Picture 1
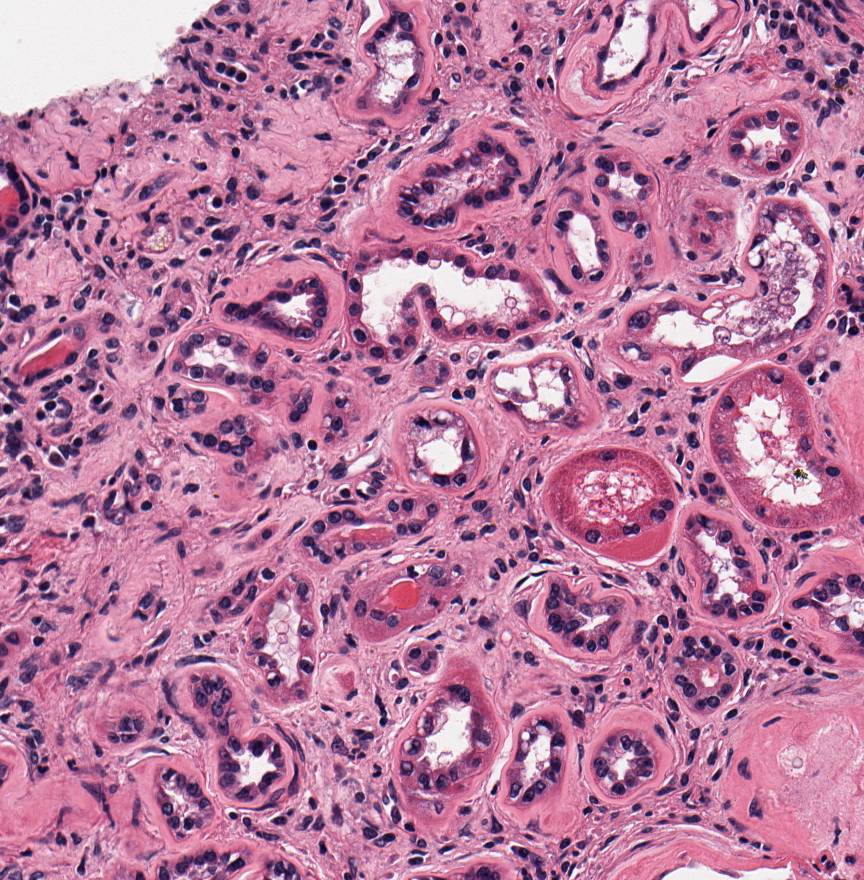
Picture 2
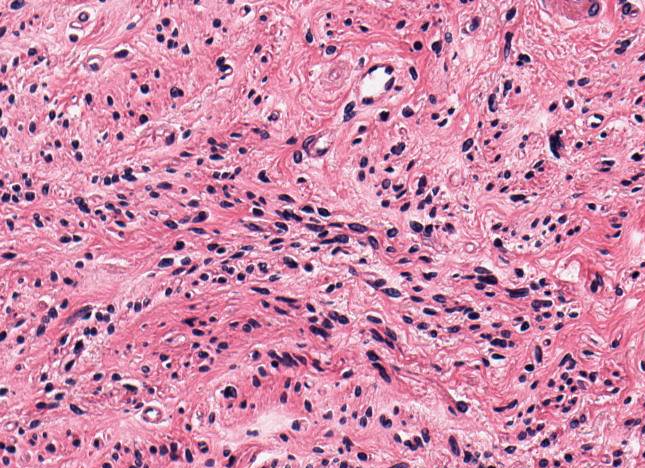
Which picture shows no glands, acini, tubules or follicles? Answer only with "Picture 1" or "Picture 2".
Picture 2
